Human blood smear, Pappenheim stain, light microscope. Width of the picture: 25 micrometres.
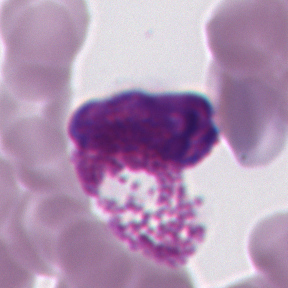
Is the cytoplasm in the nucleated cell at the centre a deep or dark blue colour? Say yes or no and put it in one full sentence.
No, pink, salmon or almost colourless is the colour of its cytoplasm, with no blue or grey.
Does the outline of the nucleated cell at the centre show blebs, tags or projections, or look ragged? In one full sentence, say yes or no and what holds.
Yes, projections, blebs or tags, or a frayed edge, mark the outline of the cell.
